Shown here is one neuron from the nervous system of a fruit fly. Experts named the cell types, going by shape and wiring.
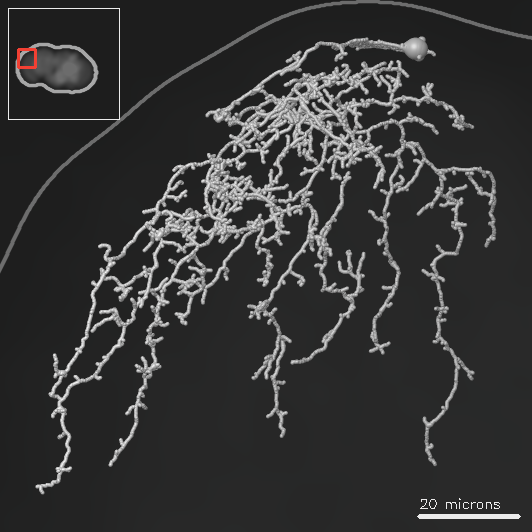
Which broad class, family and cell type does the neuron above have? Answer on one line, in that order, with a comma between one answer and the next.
optic-lobe intrinsic neuron, Dm, Dm20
